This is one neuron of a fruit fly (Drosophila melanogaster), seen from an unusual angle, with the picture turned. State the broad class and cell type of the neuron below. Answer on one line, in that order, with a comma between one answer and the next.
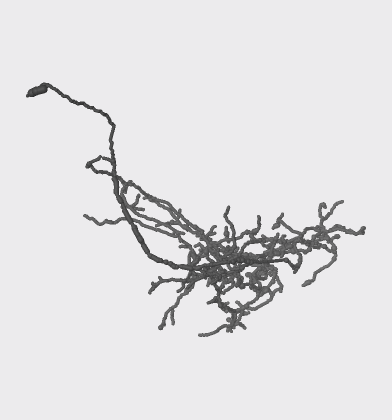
central-brain intrinsic neuron, CL108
